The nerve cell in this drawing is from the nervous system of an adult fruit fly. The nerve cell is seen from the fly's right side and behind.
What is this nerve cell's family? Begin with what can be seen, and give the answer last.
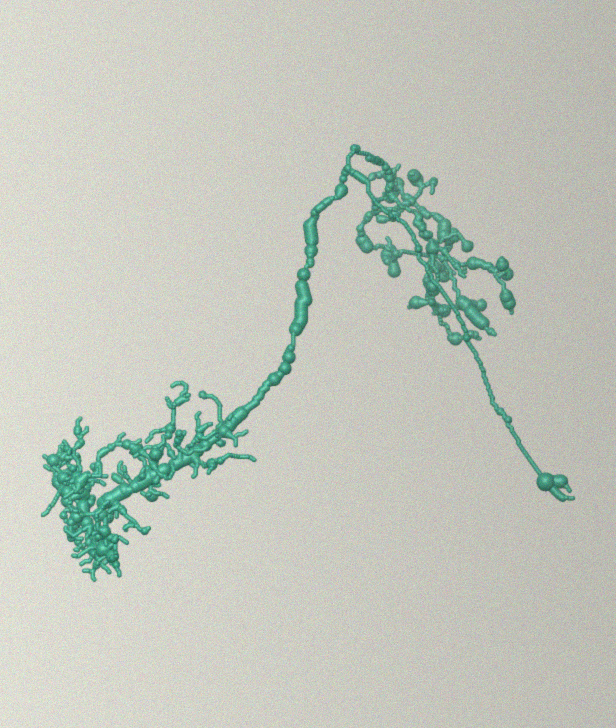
The picture shows dozens of branch ends. As drawn here it is about as wide as it is tall. Its broad class is visual projection neuron. The family is hemilineage VPNv1.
